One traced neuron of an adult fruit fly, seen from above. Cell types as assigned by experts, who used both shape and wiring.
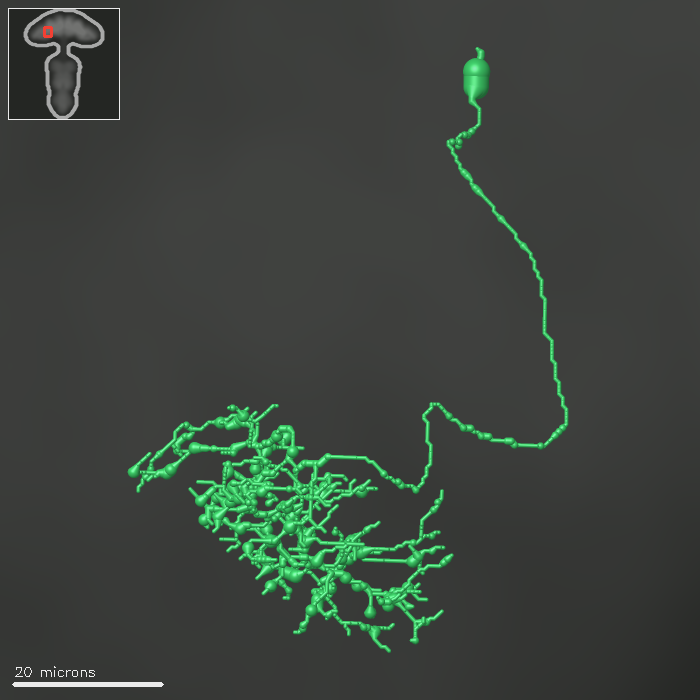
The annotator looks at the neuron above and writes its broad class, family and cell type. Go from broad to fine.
optic-lobe intrinsic neuron; Li; Li34a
